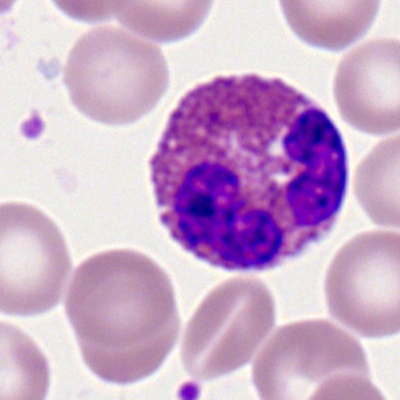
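Eosinophil from a stained blood smear, central cell. Round outline. Nuclear lobes toward the left, lower and right edges; upper centre left to cytoplasm. Chromatin dark purple, coarsely clumped. Cytoplasm densely filled with reddish-purple granules.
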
